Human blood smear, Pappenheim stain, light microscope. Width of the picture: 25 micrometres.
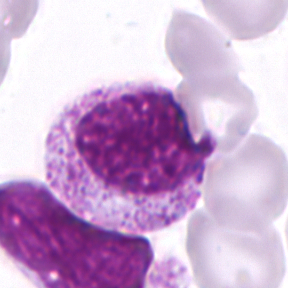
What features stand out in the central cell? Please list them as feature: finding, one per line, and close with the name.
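Nucleus: a single unlobed mass
Chromatin: stains dark purple
Granules: many, fine, purple, crowding the cytoplasm
Cytoplasm: pale pinkish-lilac between the granules
Name: myelocyte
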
